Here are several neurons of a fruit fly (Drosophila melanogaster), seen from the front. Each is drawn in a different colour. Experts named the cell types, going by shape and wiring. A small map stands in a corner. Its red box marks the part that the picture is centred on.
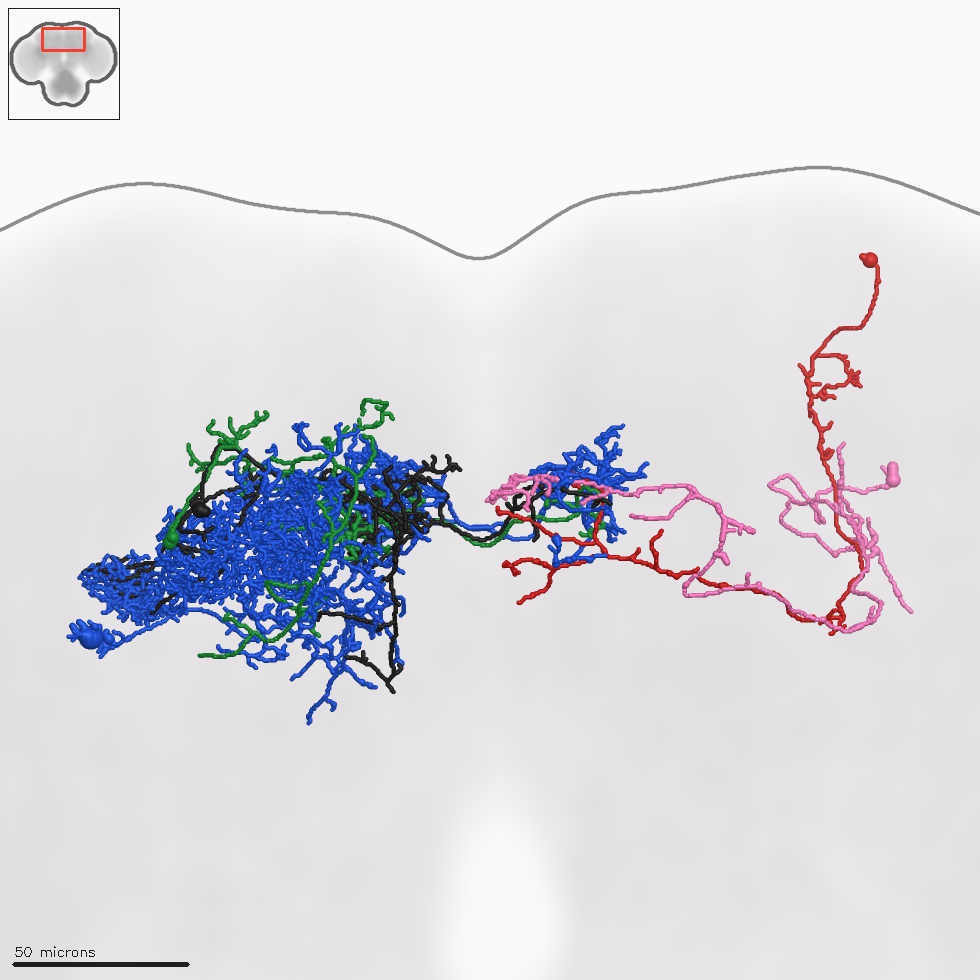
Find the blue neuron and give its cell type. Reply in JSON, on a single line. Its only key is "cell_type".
{"cell_type": "MBON30"}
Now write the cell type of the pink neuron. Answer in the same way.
{"cell_type": "KCg-d"}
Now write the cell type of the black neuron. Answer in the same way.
{"cell_type": "PAM07"}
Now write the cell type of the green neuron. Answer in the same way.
{"cell_type": "PAM08"}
